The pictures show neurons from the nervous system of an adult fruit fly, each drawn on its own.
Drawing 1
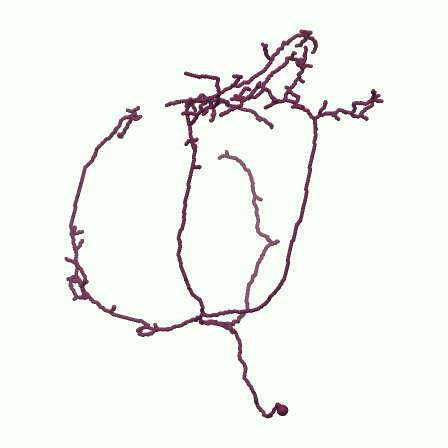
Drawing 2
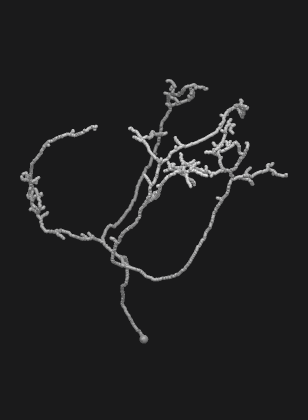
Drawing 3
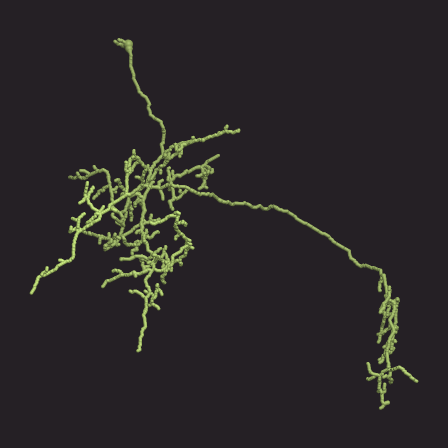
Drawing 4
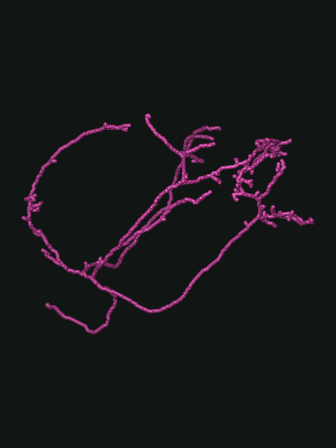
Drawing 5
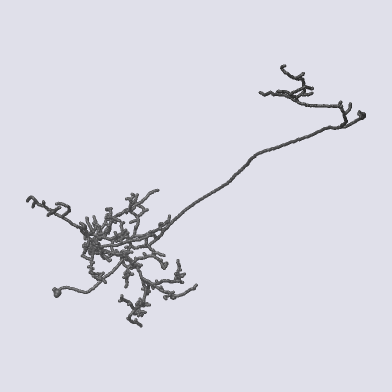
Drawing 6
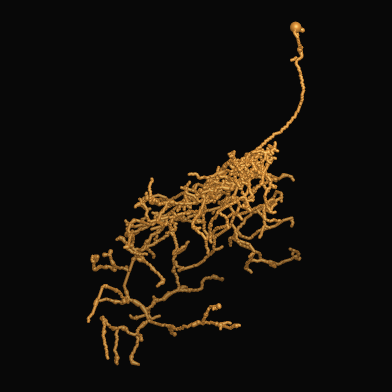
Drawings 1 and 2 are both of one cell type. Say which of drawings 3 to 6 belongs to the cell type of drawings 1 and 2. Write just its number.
4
